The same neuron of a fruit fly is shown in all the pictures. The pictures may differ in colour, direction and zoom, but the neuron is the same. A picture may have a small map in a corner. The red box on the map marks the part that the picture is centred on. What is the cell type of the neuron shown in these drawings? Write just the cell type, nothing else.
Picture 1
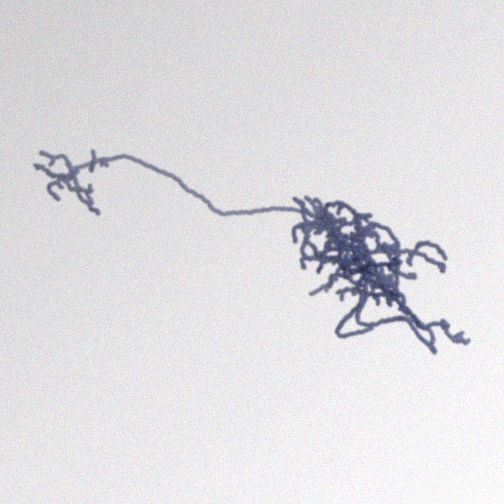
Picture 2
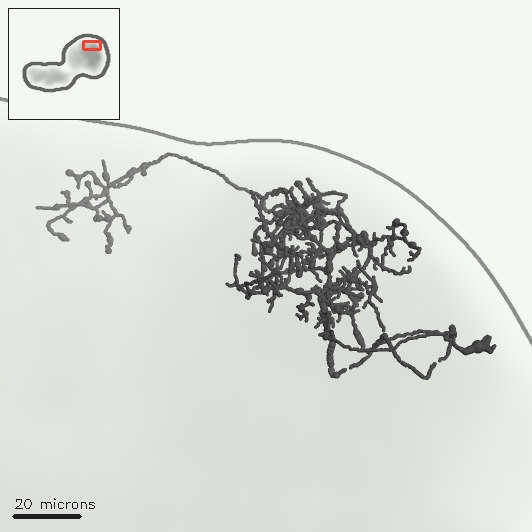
SIP019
